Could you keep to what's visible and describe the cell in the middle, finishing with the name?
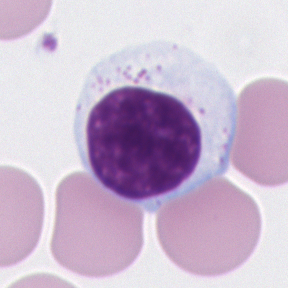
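Position first: the nucleus sits off-centre, toward the lower part of the cell. Next, the chromatin is dark purple and coarsely clumped. Then the cytoplasm, which is pale blue and forms a fairly wide rim, broadest above the nucleus. This is a large granular lymphocyte.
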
